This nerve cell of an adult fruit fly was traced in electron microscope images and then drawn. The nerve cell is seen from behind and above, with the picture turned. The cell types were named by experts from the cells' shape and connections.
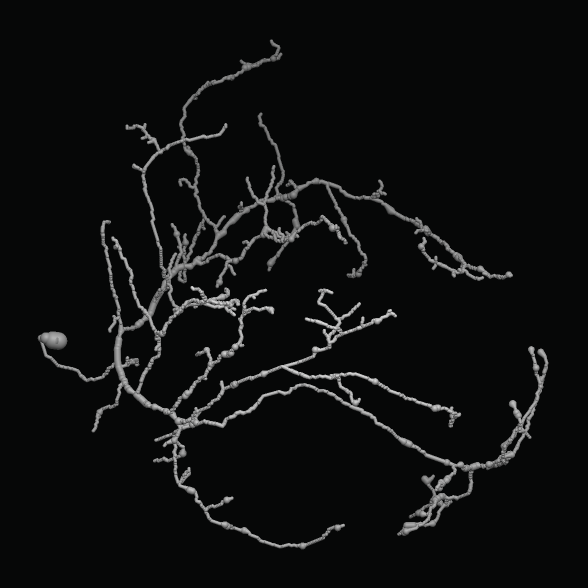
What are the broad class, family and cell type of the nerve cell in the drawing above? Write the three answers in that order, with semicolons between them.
nerve-cord intrinsic neuron; hemilineage 04B; IN04B050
